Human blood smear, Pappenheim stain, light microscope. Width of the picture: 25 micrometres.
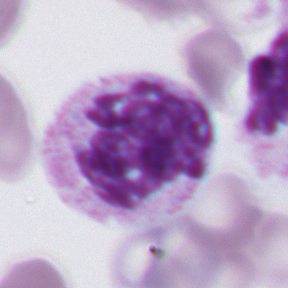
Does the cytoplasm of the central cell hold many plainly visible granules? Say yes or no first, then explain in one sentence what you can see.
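Yes. Fine pink-lilac granules are scattered through the cytoplasm, most easily seen in the left-hand band.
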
